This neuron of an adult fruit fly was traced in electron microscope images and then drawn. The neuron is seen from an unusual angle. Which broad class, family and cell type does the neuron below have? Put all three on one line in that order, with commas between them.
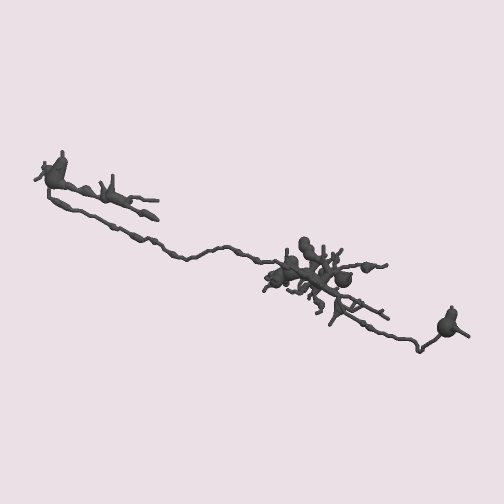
optic-lobe intrinsic neuron, Mi, Mi9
